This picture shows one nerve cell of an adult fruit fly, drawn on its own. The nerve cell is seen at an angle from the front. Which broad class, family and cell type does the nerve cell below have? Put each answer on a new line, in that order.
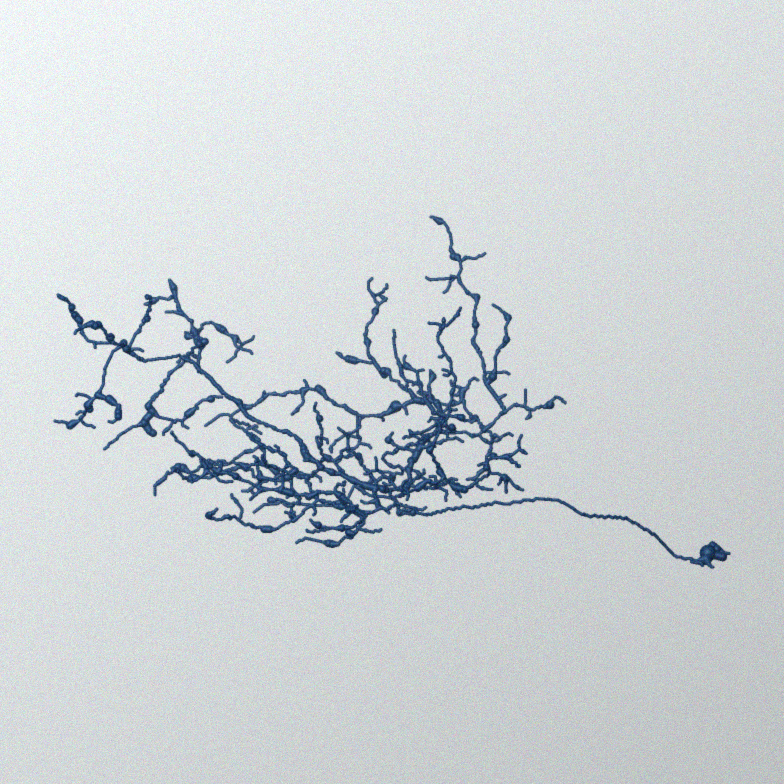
nerve-cord intrinsic neuron
hemilineage 13B
IN13B030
